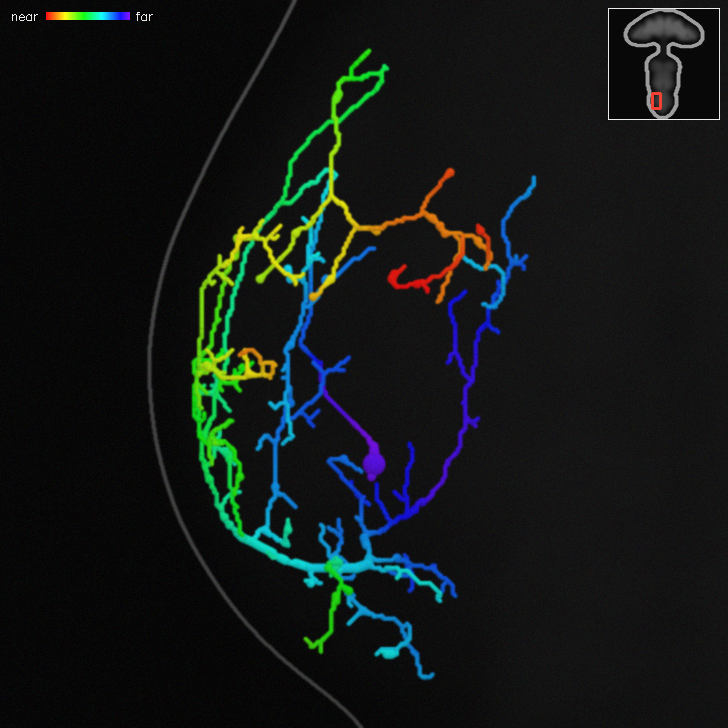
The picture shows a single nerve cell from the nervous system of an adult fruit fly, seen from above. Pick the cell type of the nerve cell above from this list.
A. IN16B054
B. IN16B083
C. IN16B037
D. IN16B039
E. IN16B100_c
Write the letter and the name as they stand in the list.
A. IN16B054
